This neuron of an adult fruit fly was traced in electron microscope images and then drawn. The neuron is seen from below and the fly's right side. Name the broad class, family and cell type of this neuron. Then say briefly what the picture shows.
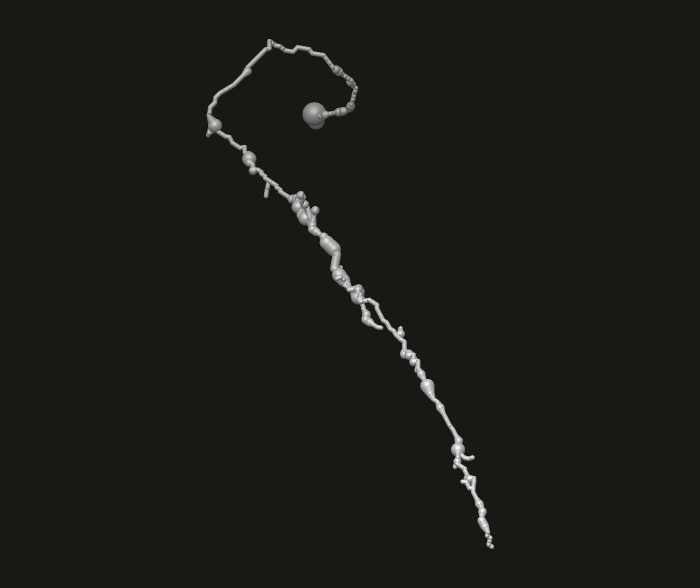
Its broad class is optic-lobe intrinsic neuron. Its family is Dm. The cell type is Dm3c. The cell body is at the top of the picture. As drawn here it is taller than it is wide.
